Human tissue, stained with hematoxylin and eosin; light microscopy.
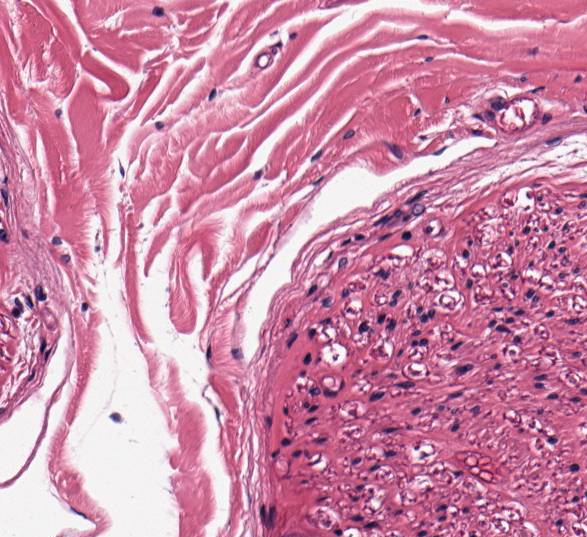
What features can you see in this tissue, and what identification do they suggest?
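Location: a rounded, densely cellular compartment occupies the lower right, with paler fibrous tissue above and to its left. Contents: many small round clear profiles, many holding a small central pink dot, with dark elongated nuclei scattered between them. Surroundings: broad, wavy pink collagen bundles with sparse flattened nuclei fill the upper and left parts. Name: tibial nerve.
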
